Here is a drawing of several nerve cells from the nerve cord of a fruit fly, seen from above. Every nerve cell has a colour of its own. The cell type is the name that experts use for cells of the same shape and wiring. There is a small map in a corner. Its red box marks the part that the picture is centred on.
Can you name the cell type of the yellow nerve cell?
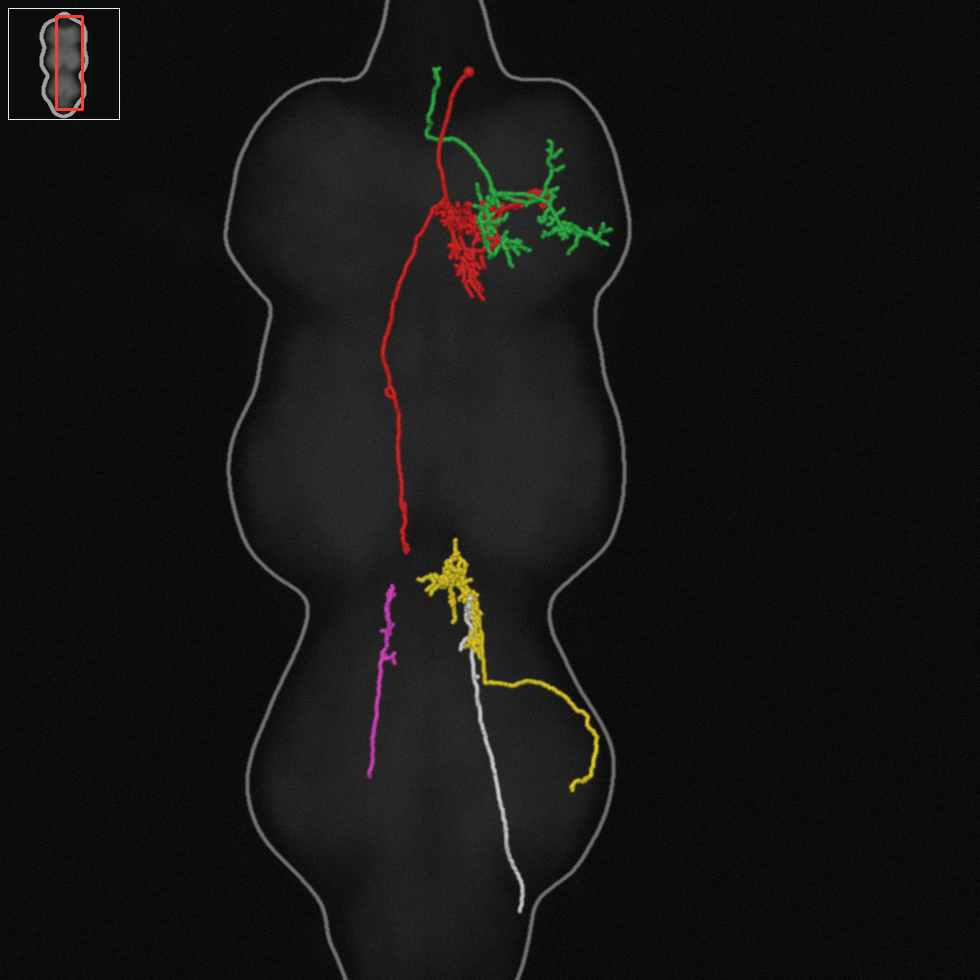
SNpp40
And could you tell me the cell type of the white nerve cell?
SNpp57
